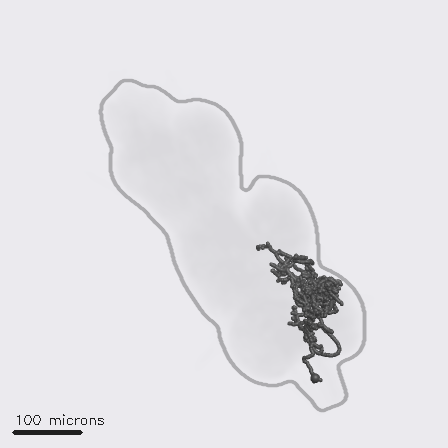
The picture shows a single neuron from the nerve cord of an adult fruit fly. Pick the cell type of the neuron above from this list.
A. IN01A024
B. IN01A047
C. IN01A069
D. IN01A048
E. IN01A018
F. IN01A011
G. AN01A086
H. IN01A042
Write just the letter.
A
